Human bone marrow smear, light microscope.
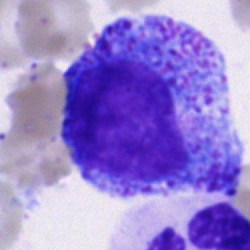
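Promyelocyte (central cell). The nucleus stains a deep, fairly even purple. The cytoplasm is blue and forms its widest band on the right side of the cell. Many purple to violet granules are scattered throughout the cytoplasm.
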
